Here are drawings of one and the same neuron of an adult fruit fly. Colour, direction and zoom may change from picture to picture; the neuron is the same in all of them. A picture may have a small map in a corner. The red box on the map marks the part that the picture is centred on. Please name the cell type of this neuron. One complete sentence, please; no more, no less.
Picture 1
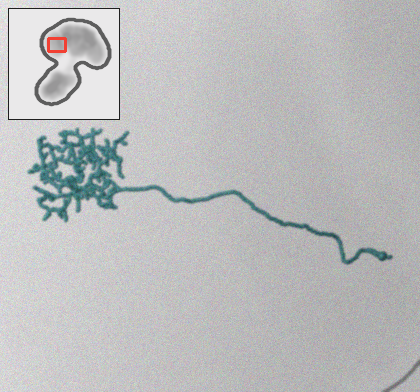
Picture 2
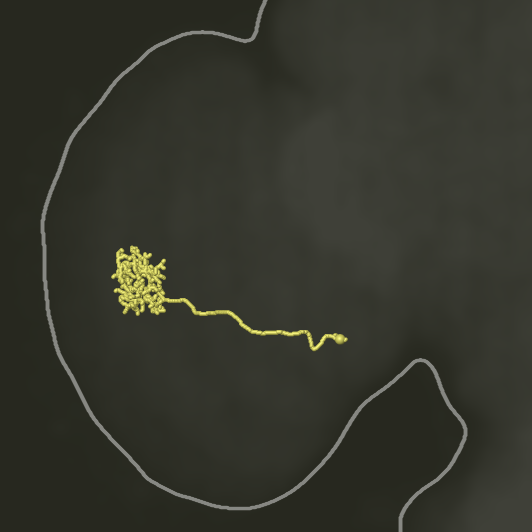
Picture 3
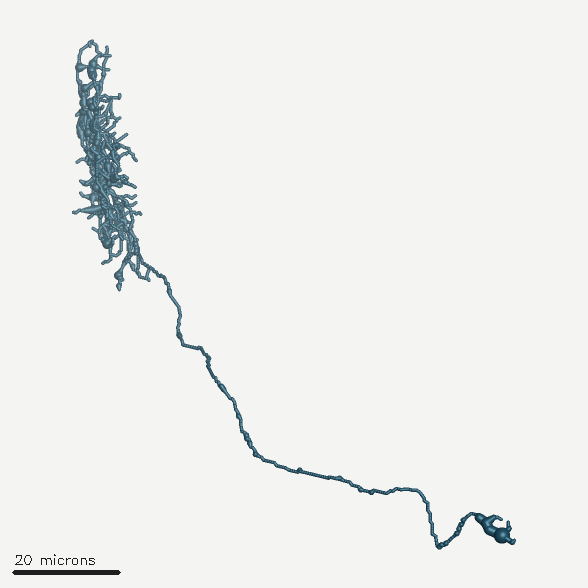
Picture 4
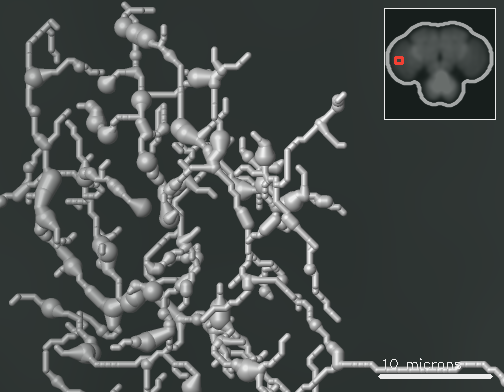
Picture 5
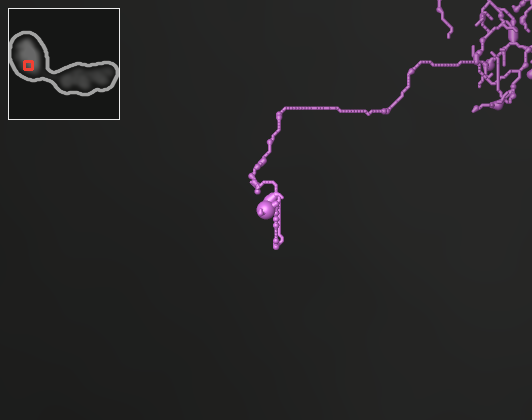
Regarding its cell type, the neuron is Cm11a.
